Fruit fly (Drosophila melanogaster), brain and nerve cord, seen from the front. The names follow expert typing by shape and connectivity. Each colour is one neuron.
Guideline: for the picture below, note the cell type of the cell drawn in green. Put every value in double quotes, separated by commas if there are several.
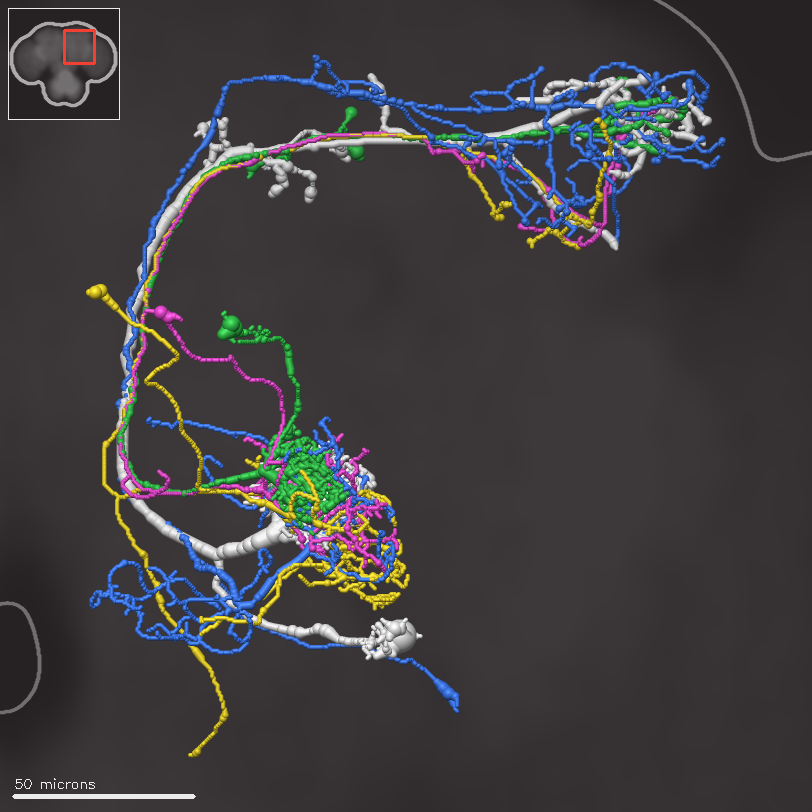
"DL2v_adPN"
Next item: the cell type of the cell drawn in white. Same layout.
"DP1l_adPN"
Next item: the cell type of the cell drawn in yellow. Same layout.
"M_adPNm7"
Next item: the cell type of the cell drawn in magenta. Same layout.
"M_adPNm8"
